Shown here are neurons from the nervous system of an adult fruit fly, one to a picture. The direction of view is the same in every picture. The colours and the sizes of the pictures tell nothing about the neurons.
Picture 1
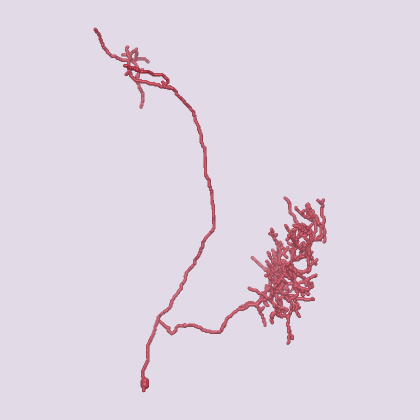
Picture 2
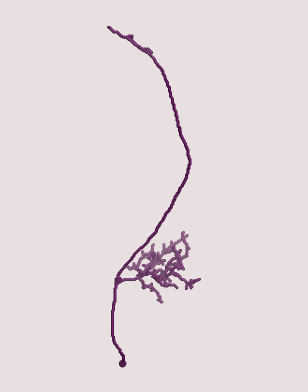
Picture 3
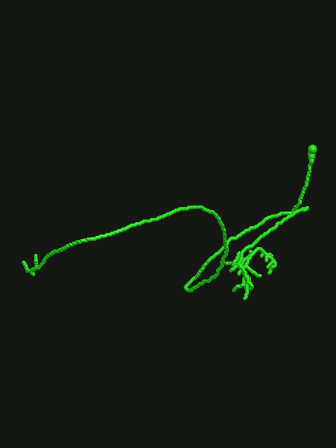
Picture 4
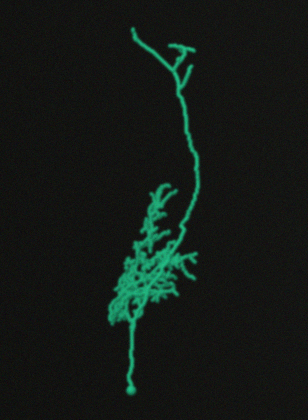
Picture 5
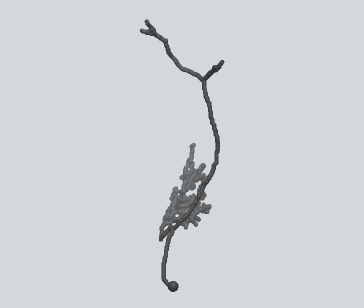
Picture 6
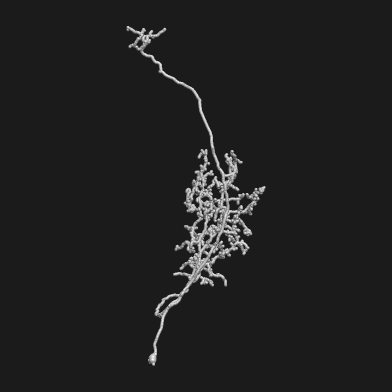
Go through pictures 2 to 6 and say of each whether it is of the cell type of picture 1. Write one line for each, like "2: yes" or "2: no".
2: yes
3: no
4: yes
5: yes
6: yes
